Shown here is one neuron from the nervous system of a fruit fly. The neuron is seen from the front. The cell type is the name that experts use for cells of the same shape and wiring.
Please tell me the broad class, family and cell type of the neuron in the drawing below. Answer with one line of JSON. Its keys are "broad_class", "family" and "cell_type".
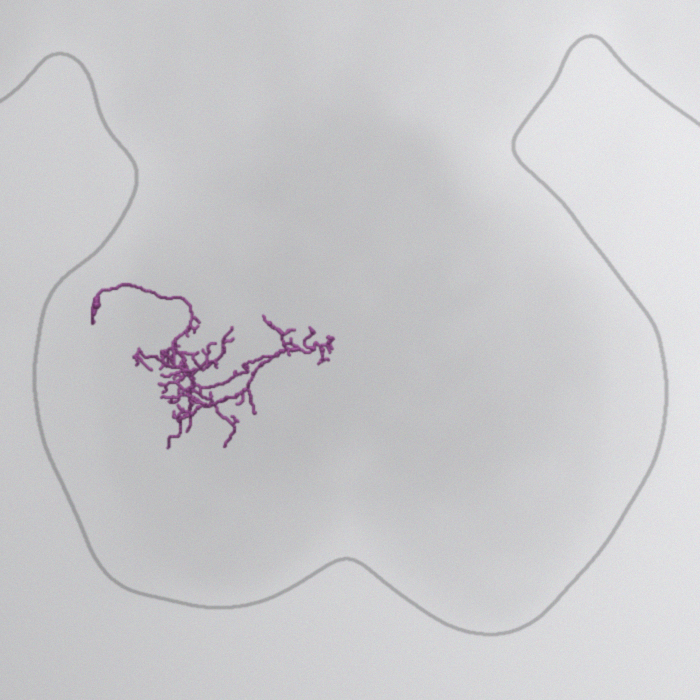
{"broad_class": "nerve-cord intrinsic neuron", "family": "hemilineage 19A", "cell_type": "IN19A111"}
